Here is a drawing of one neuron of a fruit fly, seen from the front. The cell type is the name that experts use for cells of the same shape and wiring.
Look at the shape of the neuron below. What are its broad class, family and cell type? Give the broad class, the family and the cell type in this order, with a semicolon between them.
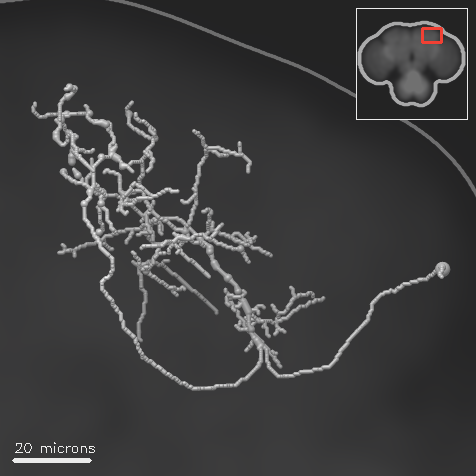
central-brain intrinsic neuron; hemilineage SLPal2; SLP043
